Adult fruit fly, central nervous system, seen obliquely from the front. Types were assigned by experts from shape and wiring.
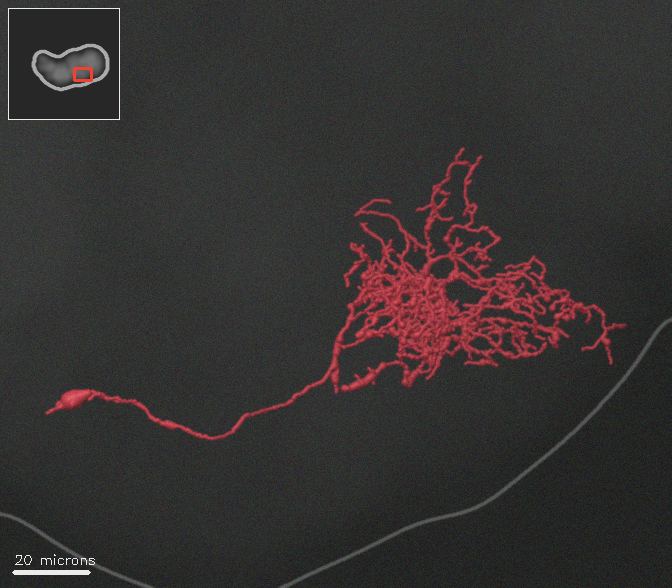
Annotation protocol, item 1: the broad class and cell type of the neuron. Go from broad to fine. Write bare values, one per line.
central-brain intrinsic neuron
GNG067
